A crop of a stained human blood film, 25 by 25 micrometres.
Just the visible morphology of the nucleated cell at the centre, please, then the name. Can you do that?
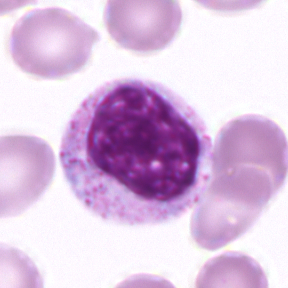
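You'll see the nucleus is a single oval mass without lobes, about 10 micrometres across and filling about 60% of the cell's area. Its chromatin is dark purple and coarsely clumped, with paler gaps between the clumps. The cytoplasm is pale lilac, with fine reddish-purple granules scattered through it. The whole cell is about 13 micrometres across, which makes it about 1.75 times as wide as the red cell lying whole in the picture. So that's a metamyelocyte.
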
